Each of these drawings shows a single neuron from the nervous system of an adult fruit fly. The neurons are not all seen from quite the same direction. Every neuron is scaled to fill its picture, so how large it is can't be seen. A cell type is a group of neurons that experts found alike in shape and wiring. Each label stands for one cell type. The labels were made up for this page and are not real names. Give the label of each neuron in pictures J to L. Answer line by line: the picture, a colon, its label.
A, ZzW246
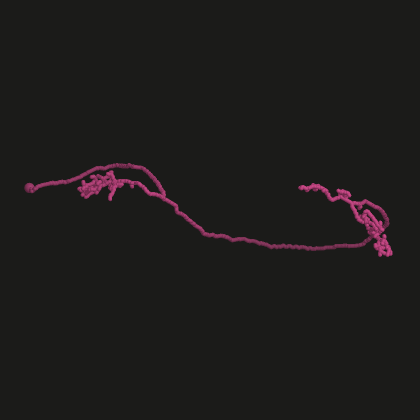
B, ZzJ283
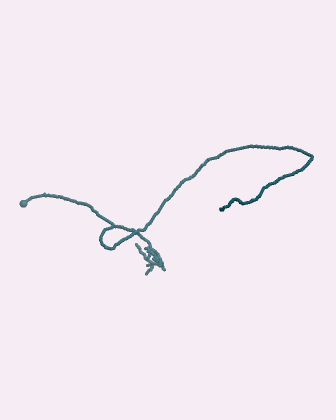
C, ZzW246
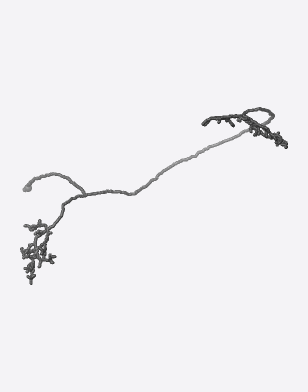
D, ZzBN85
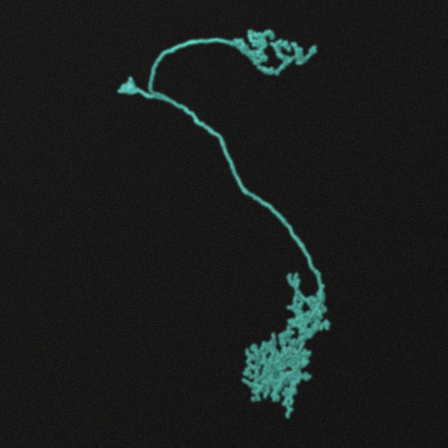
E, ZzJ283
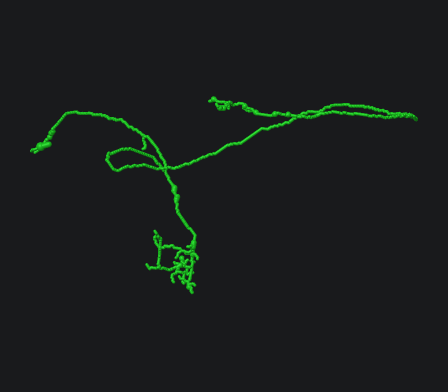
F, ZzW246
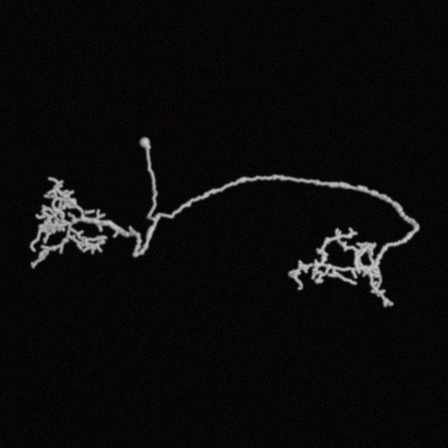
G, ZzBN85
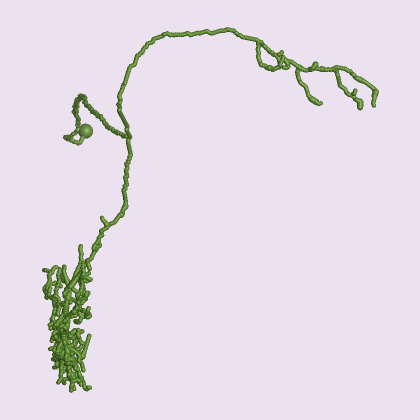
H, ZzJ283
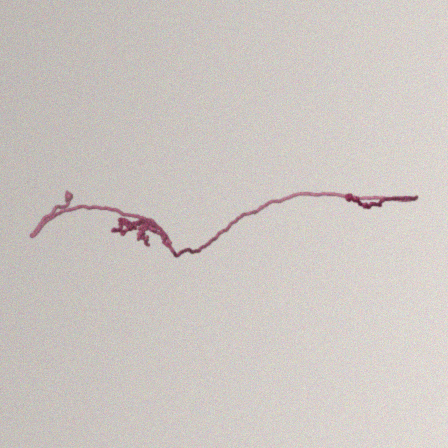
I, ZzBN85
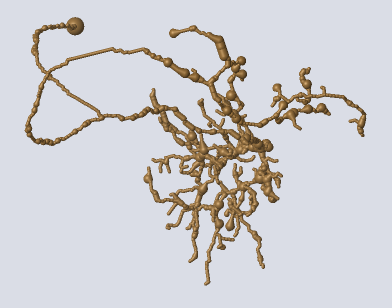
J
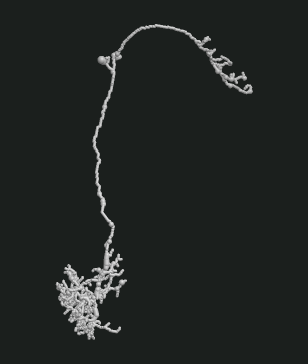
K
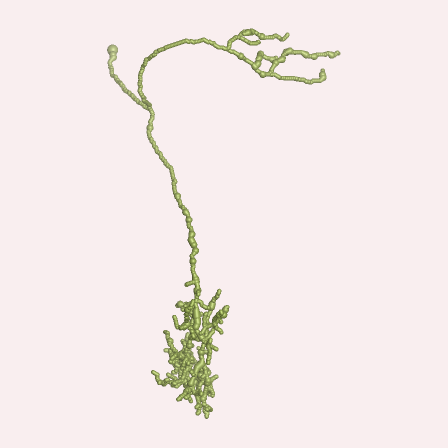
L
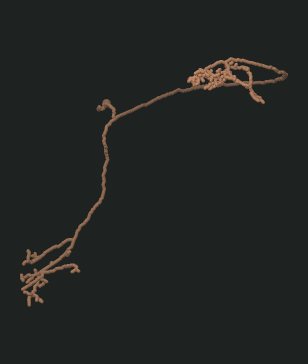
J: ZzBN85
K: ZzBN85
L: ZzW246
